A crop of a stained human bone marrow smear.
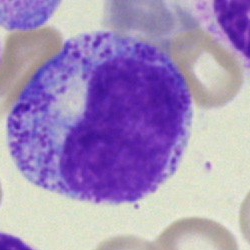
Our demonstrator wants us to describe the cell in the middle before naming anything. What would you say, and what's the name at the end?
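See how the nucleus sits off-centre toward the right of the cell, with a shallow indentation on its left side? Right beside that indentation there's a pale, clear area of cytoplasm, and purple granules are scattered through the cytoplasm. That's a promyelocyte.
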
